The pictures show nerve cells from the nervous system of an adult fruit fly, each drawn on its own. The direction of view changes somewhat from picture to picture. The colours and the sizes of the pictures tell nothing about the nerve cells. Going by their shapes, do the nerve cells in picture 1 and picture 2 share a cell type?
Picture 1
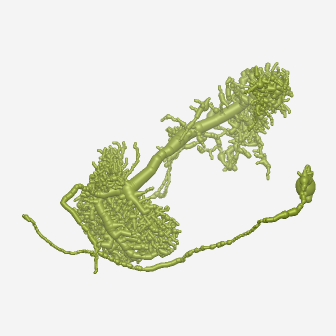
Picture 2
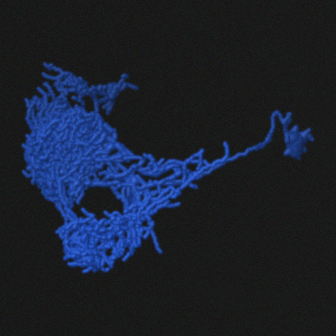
no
